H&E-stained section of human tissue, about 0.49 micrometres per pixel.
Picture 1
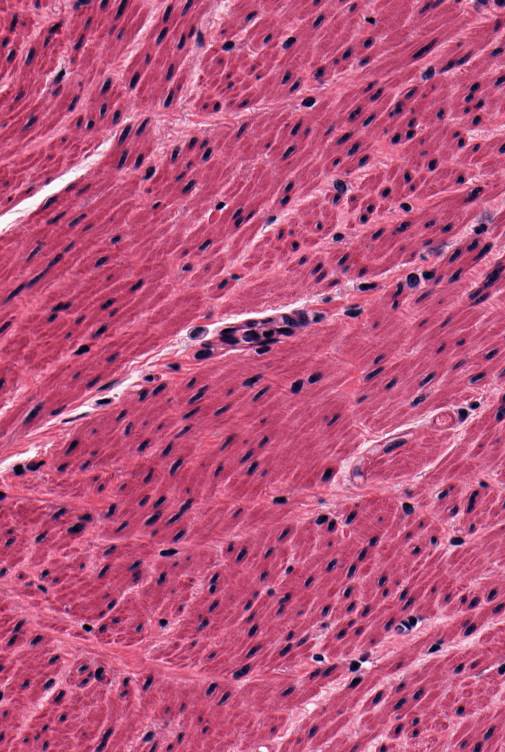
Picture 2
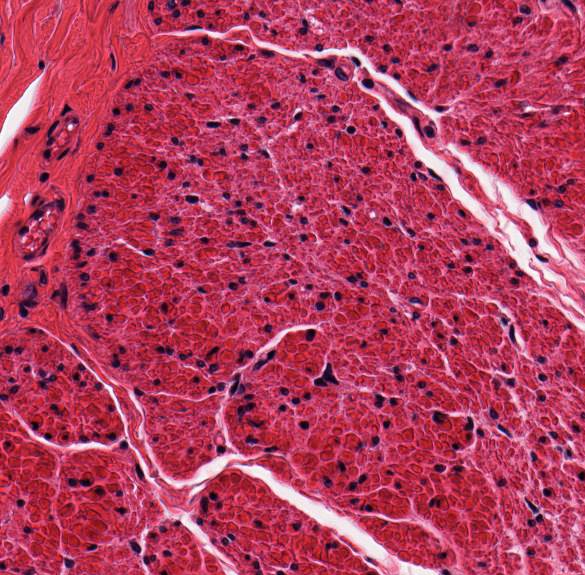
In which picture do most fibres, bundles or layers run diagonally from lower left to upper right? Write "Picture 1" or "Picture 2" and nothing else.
Picture 1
